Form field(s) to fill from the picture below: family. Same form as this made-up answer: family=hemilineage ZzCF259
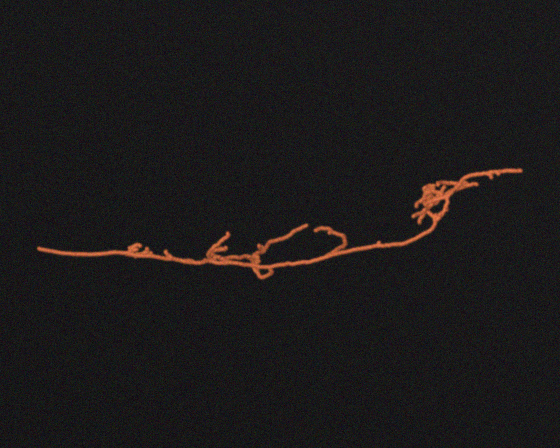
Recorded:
family=hemilineage SMPpv2_dorsal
